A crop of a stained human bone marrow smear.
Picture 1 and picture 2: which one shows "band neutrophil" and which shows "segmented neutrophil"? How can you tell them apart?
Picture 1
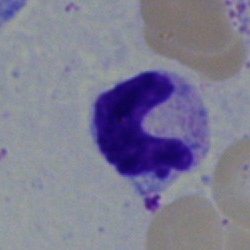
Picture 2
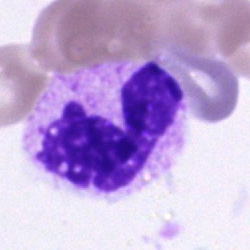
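Item one, identity: the band neutrophil is in picture 1 and the segmented neutrophil in picture 2. Item two, nuclear shape: in picture 1 the nucleus is a curved band shaped like a C, open on its right side.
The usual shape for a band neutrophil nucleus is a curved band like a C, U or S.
Item three, chromatin: dense and dark purple in both cells, coarsely clumped as well in picture 2, and neither nucleus shows nucleoli. Item four, the rest of picture 2: the segmented neutrophil has a roughly round outline, red cells lie against its upper edge, and the image is slightly soft in focus.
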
